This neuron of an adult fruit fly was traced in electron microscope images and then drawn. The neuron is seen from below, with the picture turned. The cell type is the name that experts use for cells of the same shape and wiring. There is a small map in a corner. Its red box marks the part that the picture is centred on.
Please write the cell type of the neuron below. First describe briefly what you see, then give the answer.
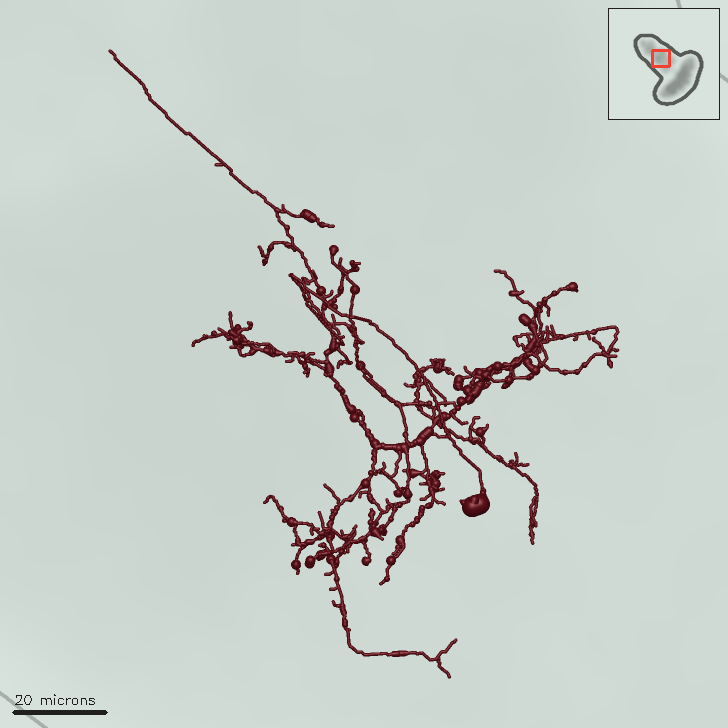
By the scale bar it is about 140 microns tall in this view. In this view it is about as wide as it is tall. This is a nerve-cord intrinsic neuron. Its cell type is IN00A065.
